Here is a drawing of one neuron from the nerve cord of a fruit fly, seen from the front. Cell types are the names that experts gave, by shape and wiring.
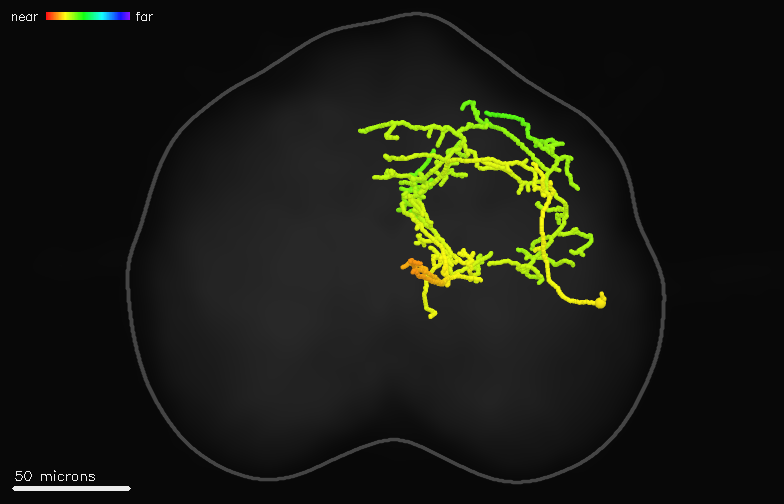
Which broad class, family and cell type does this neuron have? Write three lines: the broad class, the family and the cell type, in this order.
nerve-cord intrinsic neuron
hemilineage 03B
IN03B065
